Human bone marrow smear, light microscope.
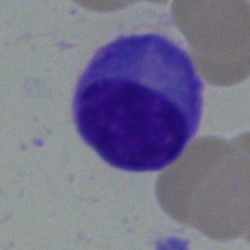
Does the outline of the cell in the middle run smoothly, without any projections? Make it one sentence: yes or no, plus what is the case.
Yes, it is a smooth edge that the cell has.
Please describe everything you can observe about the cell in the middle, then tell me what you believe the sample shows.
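Dark purple chromatin, fairly dense, extends throughout the nucleus. Over the upper side of the cell, the cytoplasm forms a cap. Neither granules nor vacuoles are seen in that cytoplasm. This one is a plasma cell.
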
